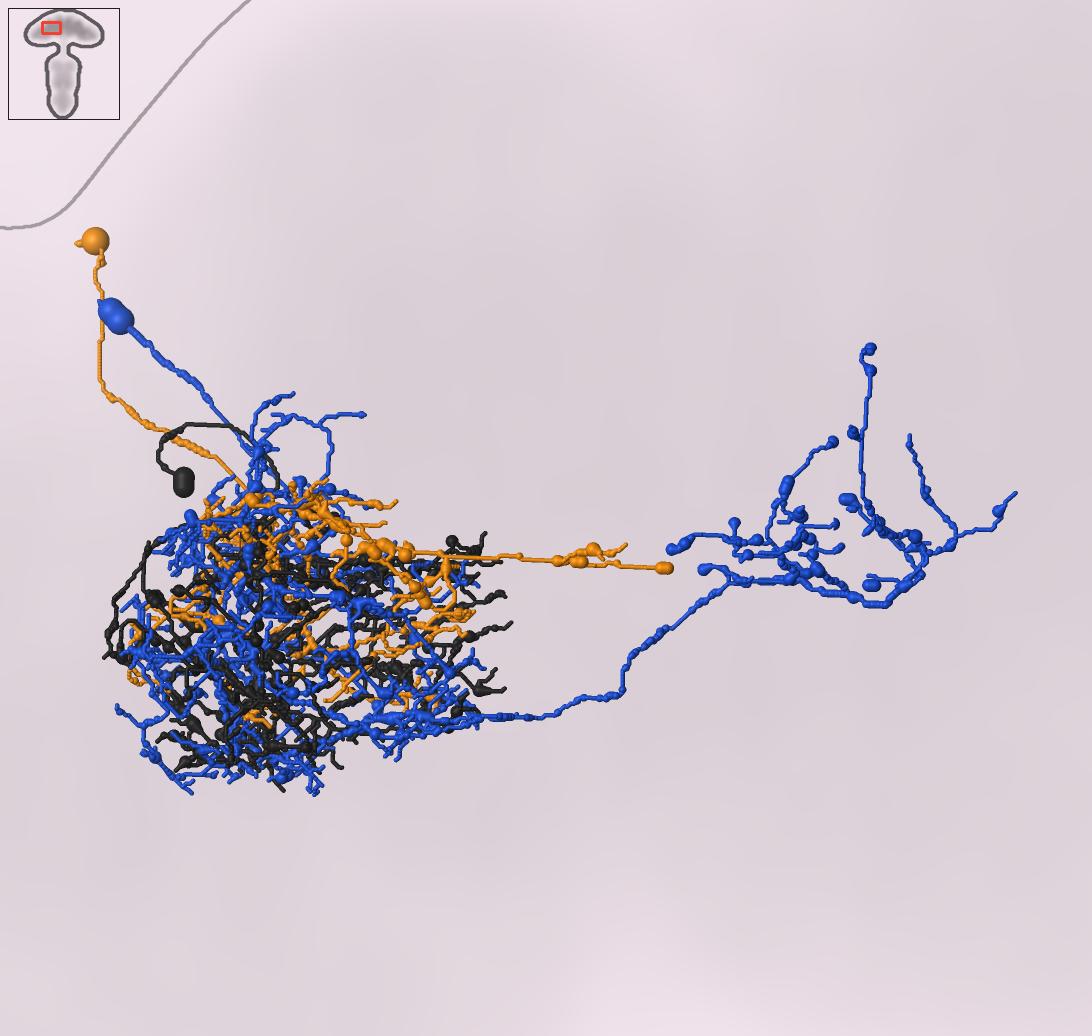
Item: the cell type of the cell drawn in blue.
LHAV3i1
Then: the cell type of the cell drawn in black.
LHAV4g13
